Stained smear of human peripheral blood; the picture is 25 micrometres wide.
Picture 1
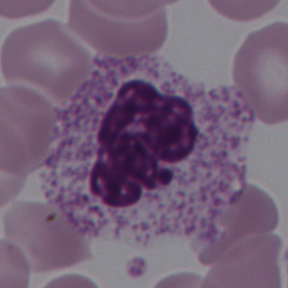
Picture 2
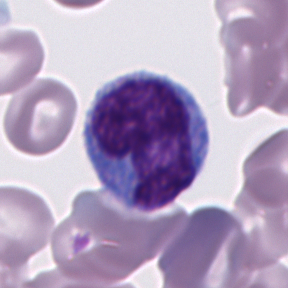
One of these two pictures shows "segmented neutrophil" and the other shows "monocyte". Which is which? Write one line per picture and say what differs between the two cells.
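Picture 1 shows a segmented neutrophil: Many small purple granules are scattered throughout the cytoplasm.
Picture 2 shows a monocyte: No distinct granules are seen in the cytoplasm.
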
